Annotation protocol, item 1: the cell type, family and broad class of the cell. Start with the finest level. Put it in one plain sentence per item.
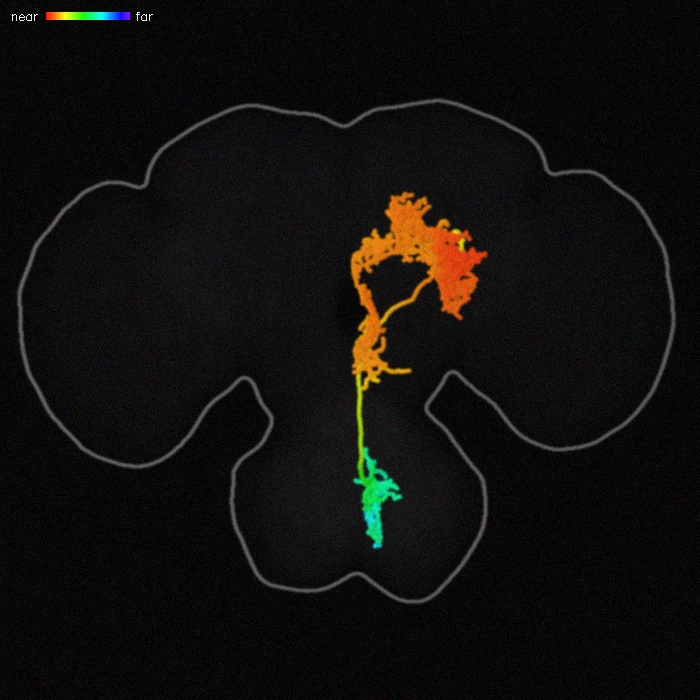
Type DNp45 of the DNp family, a descending neuron.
